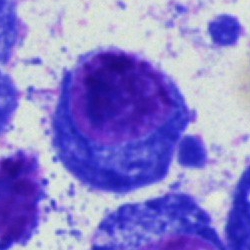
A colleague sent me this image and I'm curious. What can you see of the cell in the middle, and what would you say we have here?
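Let's start with the outline: it is rounded, though the border is slightly angular and irregular. Notice where the nucleus sits, off-centre toward the top of the cell. Its chromatin stains dark purple and looks dense. Now look at the blue cytoplasm; it is mottled, with small paler patches. This is a plasma cell.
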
